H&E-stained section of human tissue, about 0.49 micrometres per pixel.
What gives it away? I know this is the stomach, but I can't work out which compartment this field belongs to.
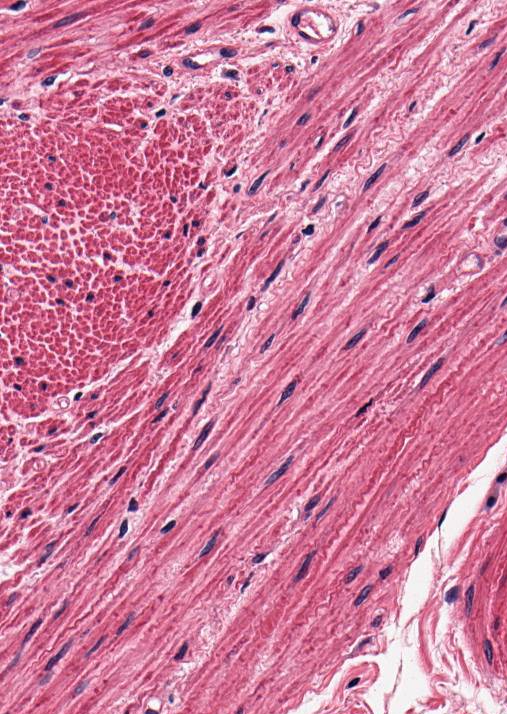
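Shown here is smooth muscle from the muscularis externa. A longitudinally cut bundle runs diagonally, lower left to upper right, with elongated, cigar-shaped nuclei along the cells' long axis.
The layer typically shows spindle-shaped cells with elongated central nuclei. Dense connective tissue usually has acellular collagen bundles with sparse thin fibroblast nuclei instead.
Nuclei lying within the cells set this bundle apart. Its pink cytoplasm has no cross-striations; thin pale loose connective tissue strands divide the bundles.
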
